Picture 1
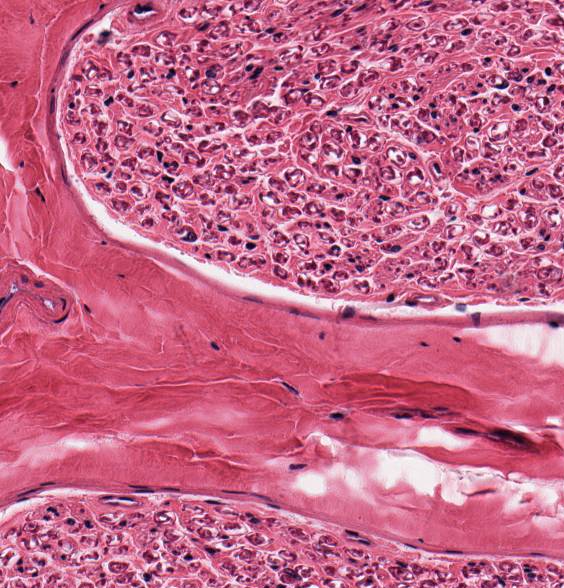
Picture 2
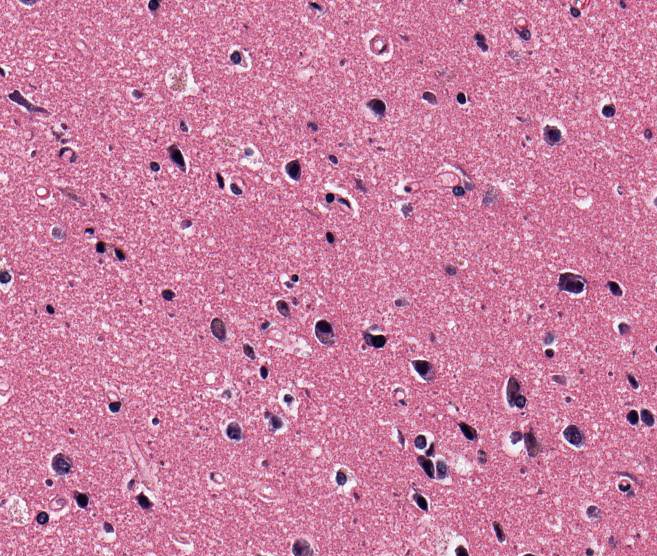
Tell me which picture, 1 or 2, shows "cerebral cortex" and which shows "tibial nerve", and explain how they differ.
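That's the tibial nerve in picture 1 and the cerebral cortex in picture 2. The nerve has two fascicles cut in cross section, a large oval one filling the upper right and one along the bottom edge, separated by a broad horizontal band of dense pink collagen with few elongated nuclei. They're packed with small round fibre profiles, many a pale ring around a central dot as myelinated fibres look in cross section, with small dark nuclei scattered singly. The cortex has no organised units: just a uniform, finely granular pink background with cells scattered singly. Angular, triangular neuronal cell bodies are scattered about, many shrunken and darkly haematoxylin-stained, with small round dark nuclei with little cytoplasm in between.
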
